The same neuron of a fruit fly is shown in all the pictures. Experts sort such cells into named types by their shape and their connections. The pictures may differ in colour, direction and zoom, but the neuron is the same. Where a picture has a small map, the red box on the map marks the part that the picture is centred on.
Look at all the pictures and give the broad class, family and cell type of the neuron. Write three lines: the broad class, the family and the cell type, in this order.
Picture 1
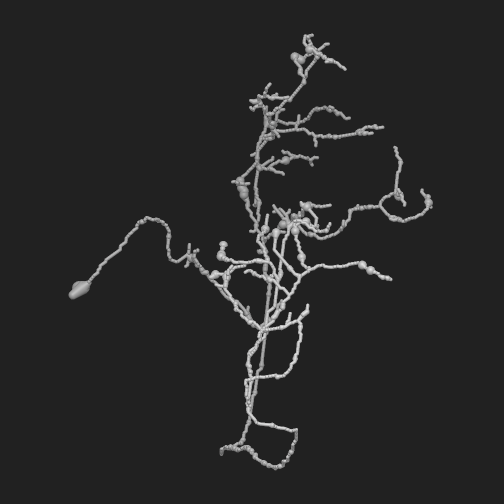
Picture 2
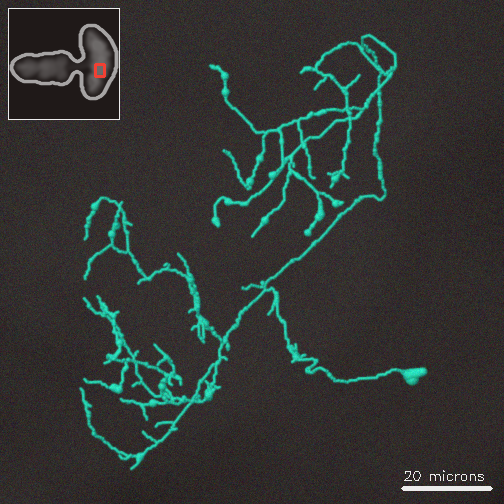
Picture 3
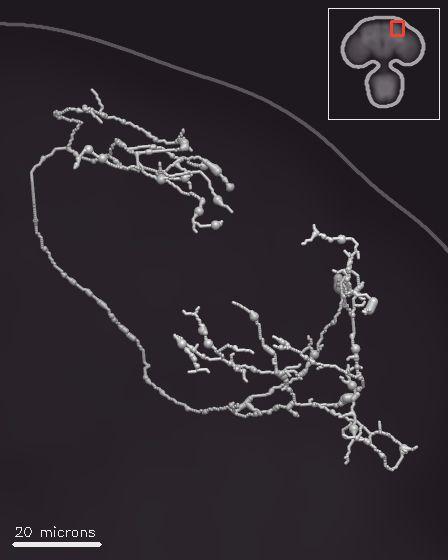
central-brain intrinsic neuron
hemilineage SLPal2
LHAD1a4_b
